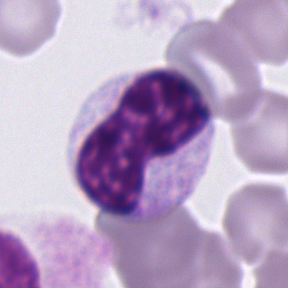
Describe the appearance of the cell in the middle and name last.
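Round, smooth outline. Nucleus in two halves, joined by a broad band of nuclear material. Nucleus fills more than half the cell. Cytoplasm widest at lower right. Band neutrophil.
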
